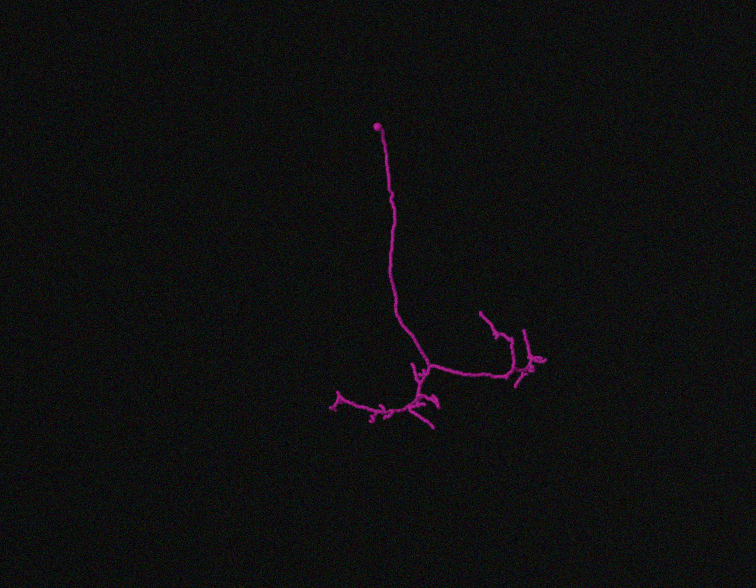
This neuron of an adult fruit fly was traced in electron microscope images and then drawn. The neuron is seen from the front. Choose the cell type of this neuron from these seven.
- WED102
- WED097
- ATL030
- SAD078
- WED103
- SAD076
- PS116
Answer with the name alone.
WED103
